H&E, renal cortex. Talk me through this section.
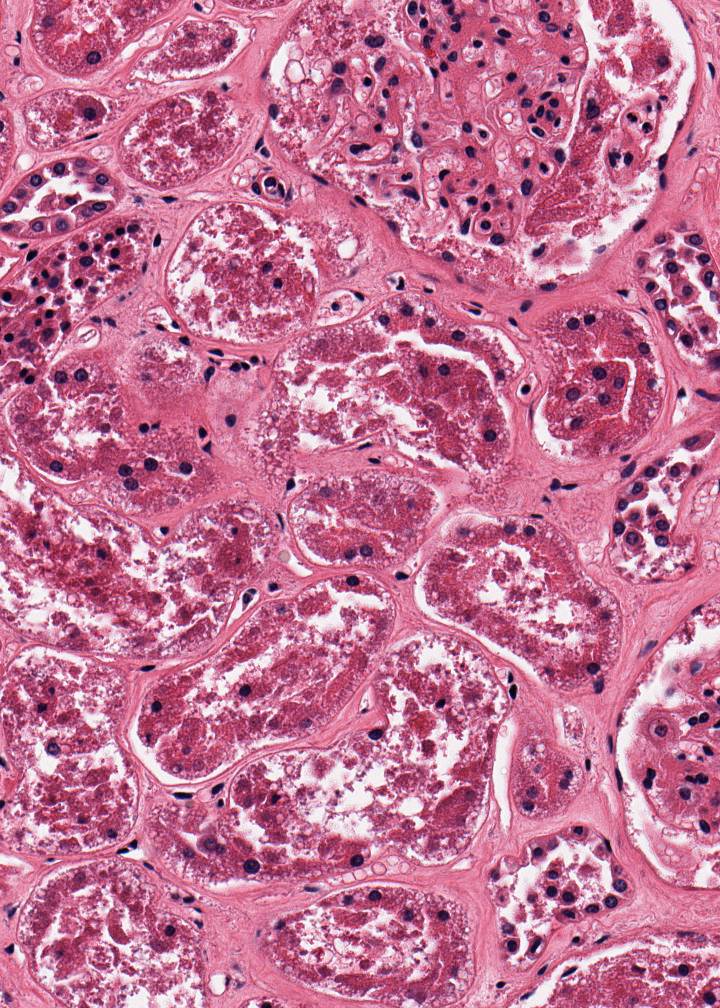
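The whole field is rounded and oval nests of cells, packed close and split by thin pink fibrous septa. Most cells have plenty of coarsely granular, deep pink cytoplasm. The septa carry scattered flat, spindle-shaped dark nuclei in pink collagen; no fat cells anywhere.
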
